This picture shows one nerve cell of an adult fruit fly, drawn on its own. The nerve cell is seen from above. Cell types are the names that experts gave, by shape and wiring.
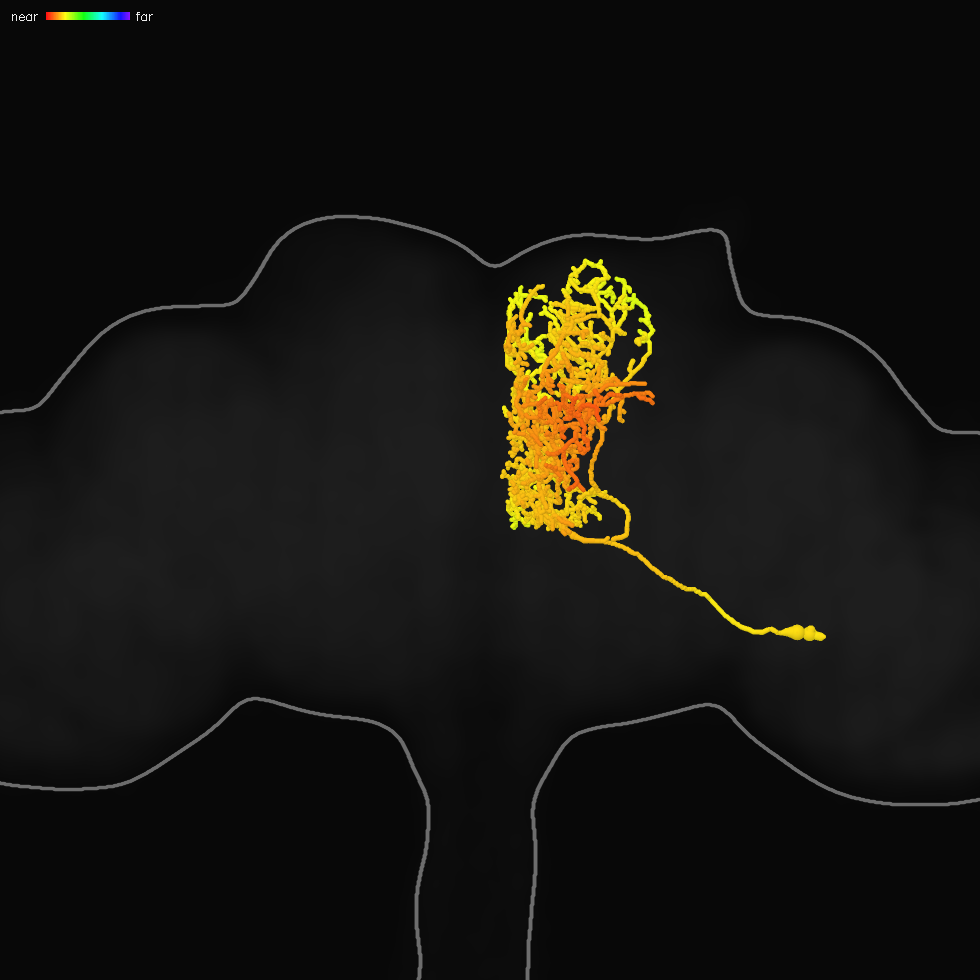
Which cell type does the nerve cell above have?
SMP175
